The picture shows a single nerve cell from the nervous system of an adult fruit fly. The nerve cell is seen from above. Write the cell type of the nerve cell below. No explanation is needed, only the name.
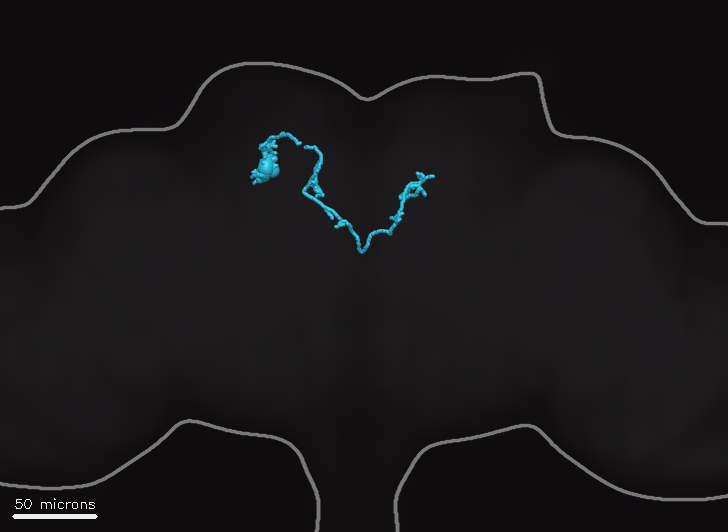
ISN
